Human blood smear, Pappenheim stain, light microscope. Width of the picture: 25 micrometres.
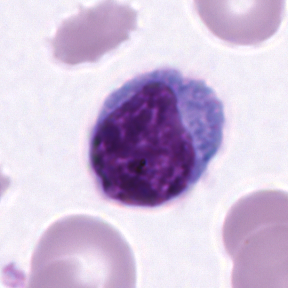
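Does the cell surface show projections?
No; the cell surface shows no projections.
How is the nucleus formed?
It is a single rounded mass without lobes, and no distinct nucleolus is visible in it.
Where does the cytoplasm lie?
It forms a crescent along the upper right side of the nucleus.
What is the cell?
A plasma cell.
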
